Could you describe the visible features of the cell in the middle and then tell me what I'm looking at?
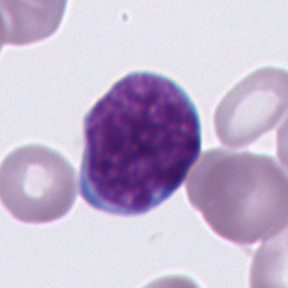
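The nucleus is round to oval, with no lobes or indentation. Cytoplasm is widest at the lower left of the cell. No granules are seen in the visible cytoplasm, and no vacuoles are present. The cell is a myeloblast.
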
